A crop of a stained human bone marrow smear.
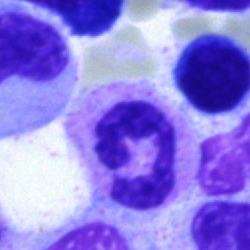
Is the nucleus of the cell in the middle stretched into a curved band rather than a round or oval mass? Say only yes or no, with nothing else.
Yes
